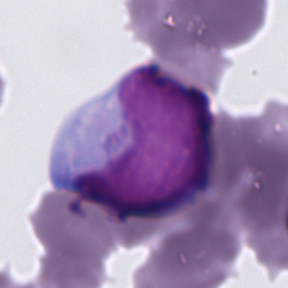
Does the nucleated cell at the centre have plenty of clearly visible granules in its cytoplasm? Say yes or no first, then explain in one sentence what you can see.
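No. No distinct granules are seen in the cytoplasm.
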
